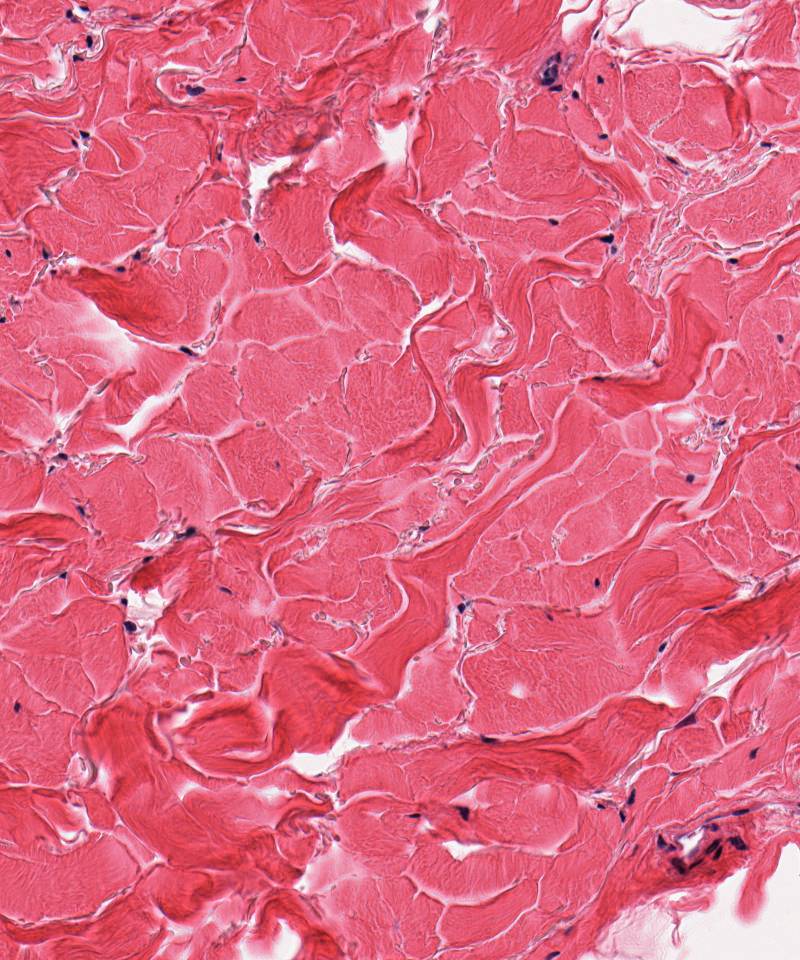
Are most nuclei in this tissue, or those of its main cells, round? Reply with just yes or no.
No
